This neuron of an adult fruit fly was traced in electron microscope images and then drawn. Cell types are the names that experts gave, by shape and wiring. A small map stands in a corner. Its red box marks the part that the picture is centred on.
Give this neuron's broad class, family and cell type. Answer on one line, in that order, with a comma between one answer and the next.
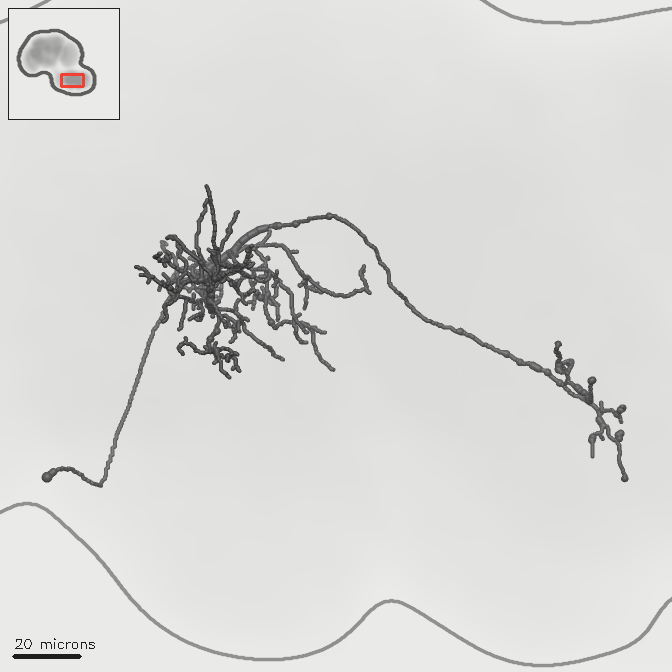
nerve-cord intrinsic neuron, hemilineage 07B, IN07B080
